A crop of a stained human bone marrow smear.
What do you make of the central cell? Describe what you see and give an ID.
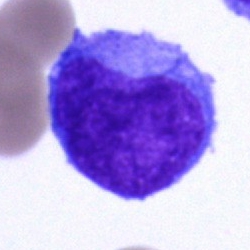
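The outline of this cell is roughly round. Along the upper edge of the nucleus there is a shallow notch, and a paler patch of cytoplasm sits in it, above the nucleus. At the top, the cell edge is finely ragged. The cell is a blast.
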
